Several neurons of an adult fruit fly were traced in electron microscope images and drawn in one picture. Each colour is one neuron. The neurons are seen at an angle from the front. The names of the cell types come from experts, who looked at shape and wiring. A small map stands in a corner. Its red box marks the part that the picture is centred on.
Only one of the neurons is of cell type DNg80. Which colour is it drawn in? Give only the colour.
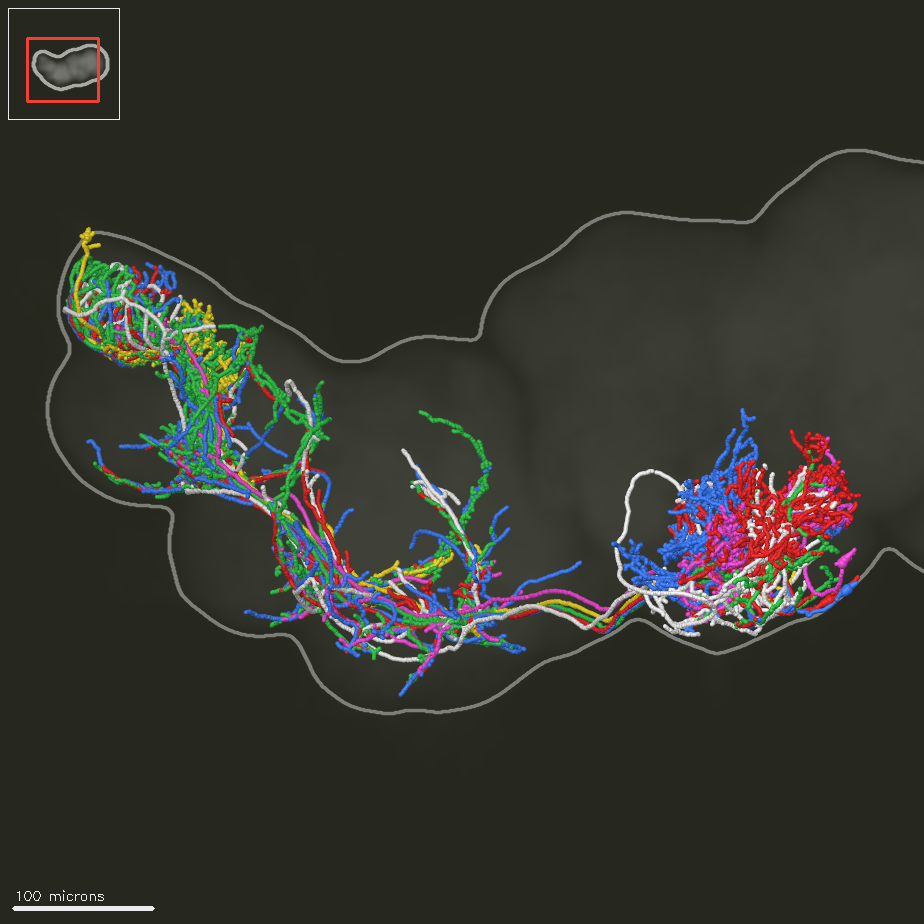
white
